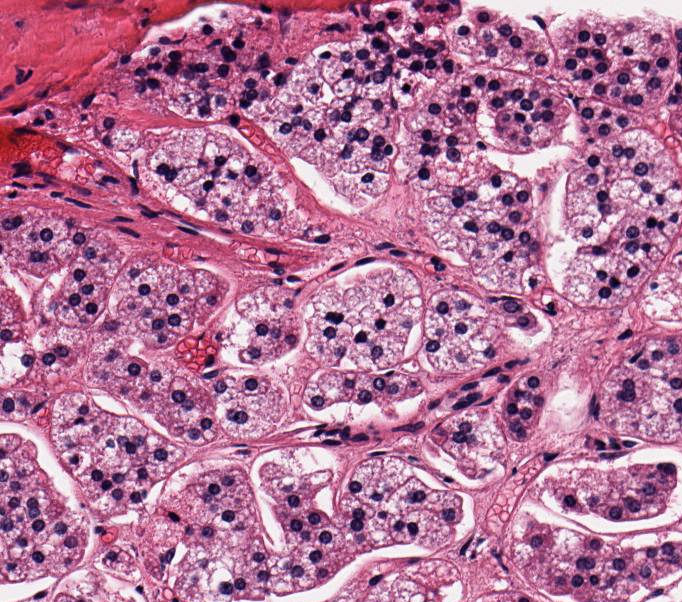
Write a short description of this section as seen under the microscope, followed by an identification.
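Look at the cells filling the nests: their cytoplasm is abundant, pale and finely vacuolated, almost foamy. Each of them has a single small, round, dark-staining nucleus. Between nests, just left of centre, a capillary holds a small cluster of red blood cells. Up in the upper left corner is dense, deeply eosinophilic fibrous tissue. This is the adrenal gland.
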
